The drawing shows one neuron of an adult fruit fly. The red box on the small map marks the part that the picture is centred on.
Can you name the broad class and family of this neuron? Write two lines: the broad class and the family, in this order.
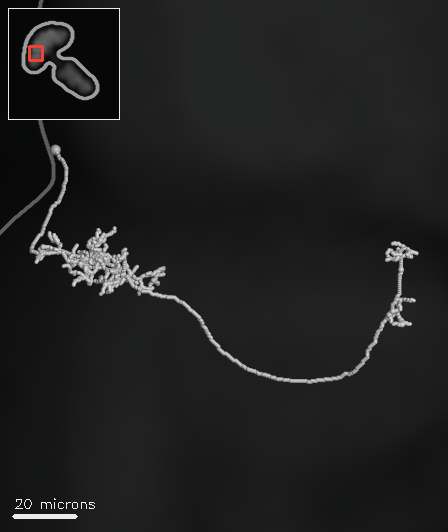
optic-lobe intrinsic neuron
Tm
